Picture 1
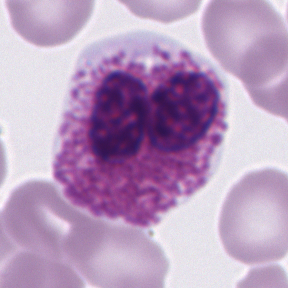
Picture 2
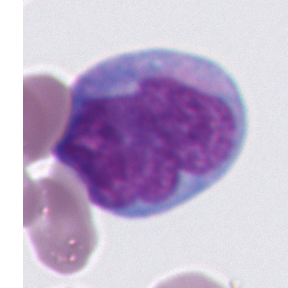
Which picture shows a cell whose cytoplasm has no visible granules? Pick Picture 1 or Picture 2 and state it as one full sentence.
Not a single granule can be seen in the cytoplasm of the cell in picture 2.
